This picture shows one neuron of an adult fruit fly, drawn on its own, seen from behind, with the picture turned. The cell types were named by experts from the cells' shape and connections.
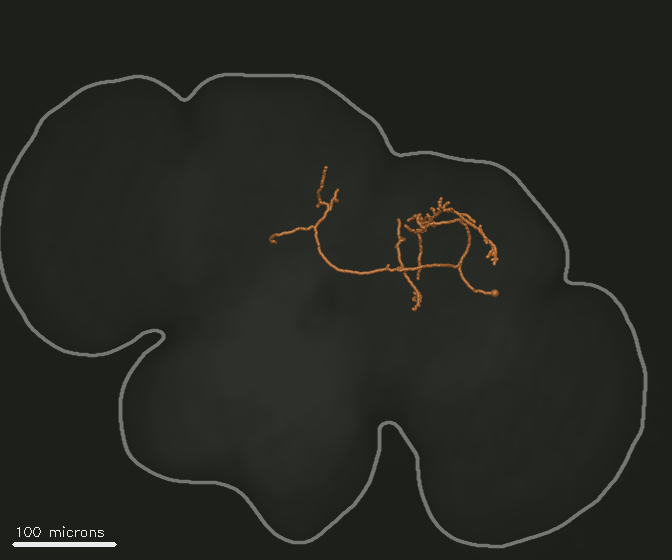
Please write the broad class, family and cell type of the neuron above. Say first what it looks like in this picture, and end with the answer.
The cell body can be seen on the right of the picture. From left to right in the picture it spans about 250 microns. This is a central-brain intrinsic neuron. The family is hemilineage AOTUv4_dorsal. Its cell type is CB2088.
